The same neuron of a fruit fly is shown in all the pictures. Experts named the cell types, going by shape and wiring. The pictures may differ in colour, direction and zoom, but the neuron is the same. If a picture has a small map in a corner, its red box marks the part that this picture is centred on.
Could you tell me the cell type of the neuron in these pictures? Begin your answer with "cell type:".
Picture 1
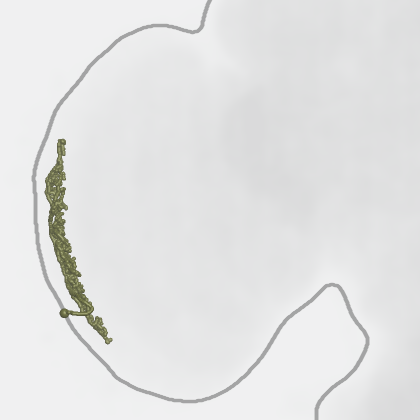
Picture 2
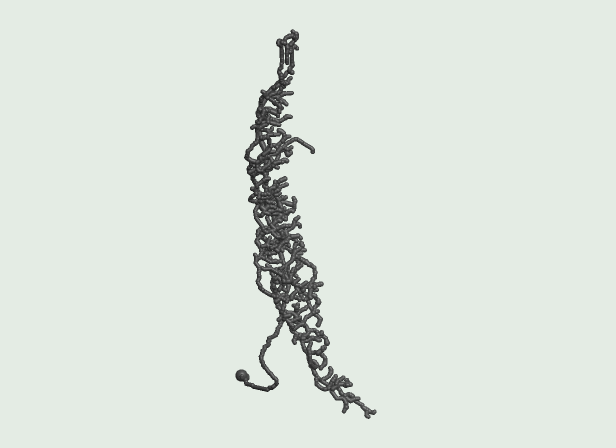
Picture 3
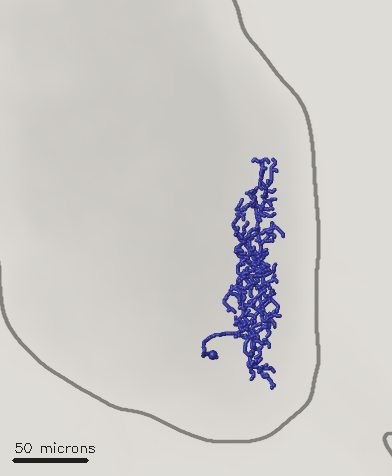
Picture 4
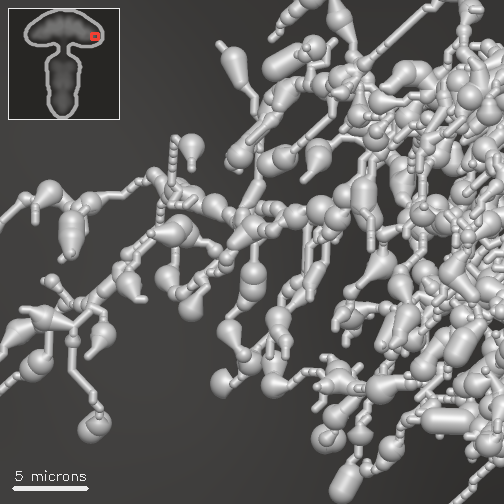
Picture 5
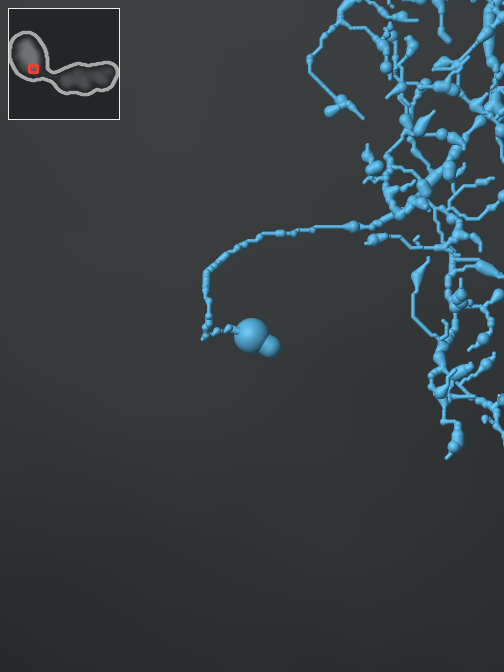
cell type: Dm6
